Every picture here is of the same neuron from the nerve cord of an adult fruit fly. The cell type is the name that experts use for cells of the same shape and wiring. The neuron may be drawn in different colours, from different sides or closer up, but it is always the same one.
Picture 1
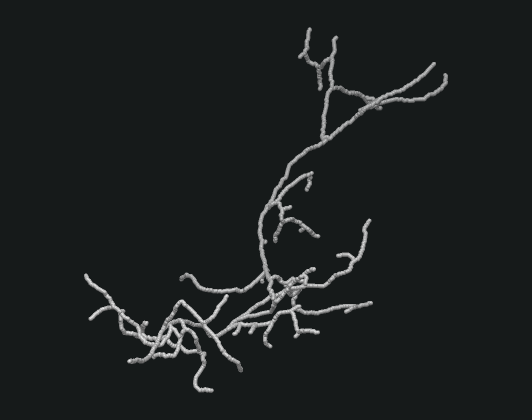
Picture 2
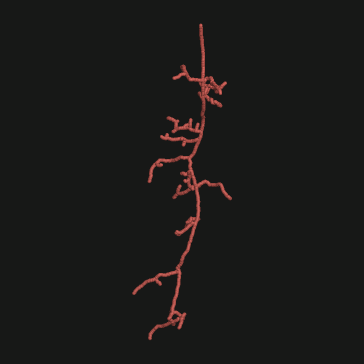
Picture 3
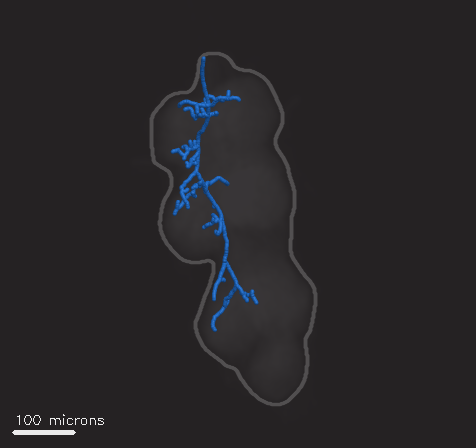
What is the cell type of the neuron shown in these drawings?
DNde001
